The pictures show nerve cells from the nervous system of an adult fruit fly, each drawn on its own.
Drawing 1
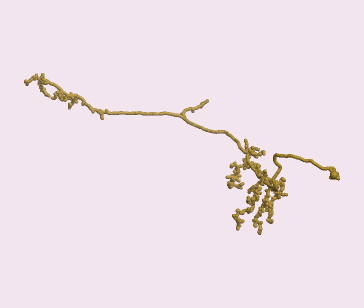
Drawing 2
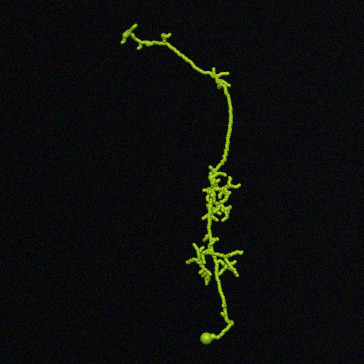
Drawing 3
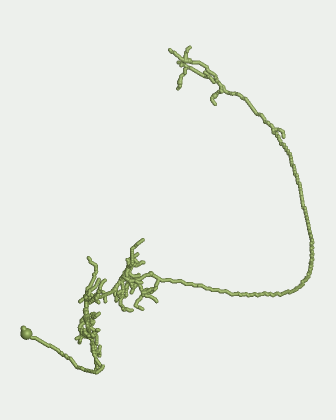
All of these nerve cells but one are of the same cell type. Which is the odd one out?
Drawing 1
